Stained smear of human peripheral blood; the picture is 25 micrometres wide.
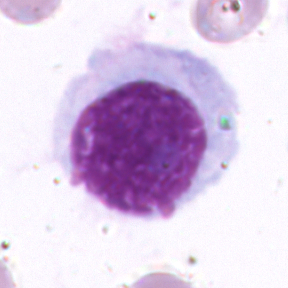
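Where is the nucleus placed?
Off-centre, toward the lower left; it is round in outline and about 12 micrometres across.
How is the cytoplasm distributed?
It is pale greyish blue and forms its widest rim above and to the right of the nucleus.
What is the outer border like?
Irregular and uneven rather than smoothly round.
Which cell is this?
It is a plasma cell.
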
